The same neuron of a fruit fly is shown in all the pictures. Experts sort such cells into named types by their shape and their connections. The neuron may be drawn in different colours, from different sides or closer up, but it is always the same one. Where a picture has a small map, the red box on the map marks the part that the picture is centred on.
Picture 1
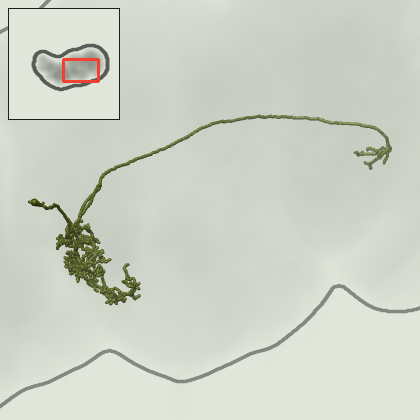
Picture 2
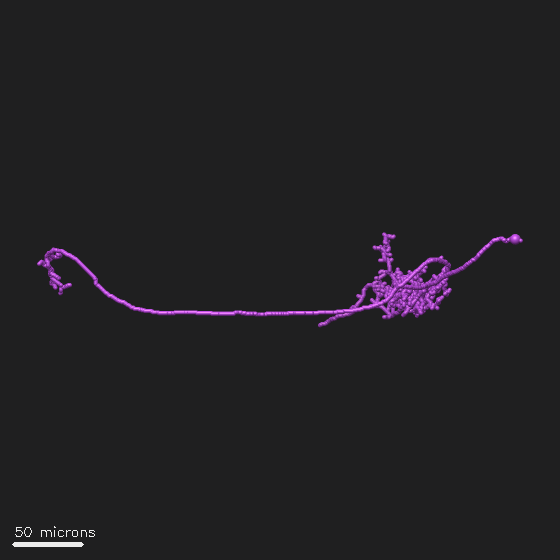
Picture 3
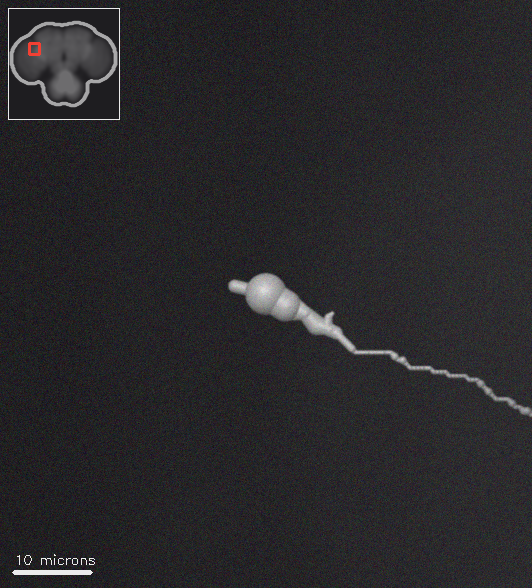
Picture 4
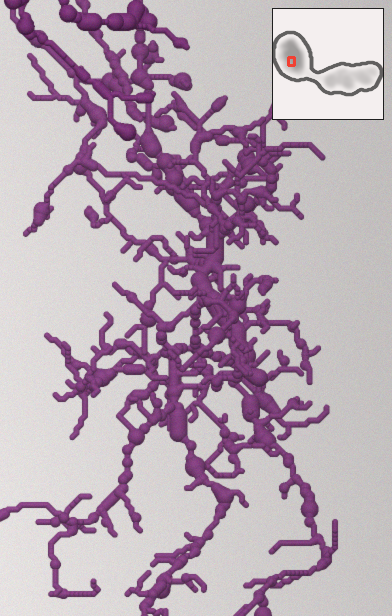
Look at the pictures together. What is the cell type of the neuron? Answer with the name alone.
CB1695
